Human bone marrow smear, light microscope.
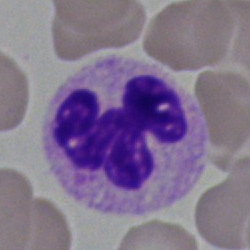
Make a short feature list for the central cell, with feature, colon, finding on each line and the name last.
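Chromatin: dark, coarsely clumped
Cytoplasm colour: pale lilac
Cytoplasm amount: plentiful, all the way round the nucleus
Granules: fine and faint
Name: segmented neutrophil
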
